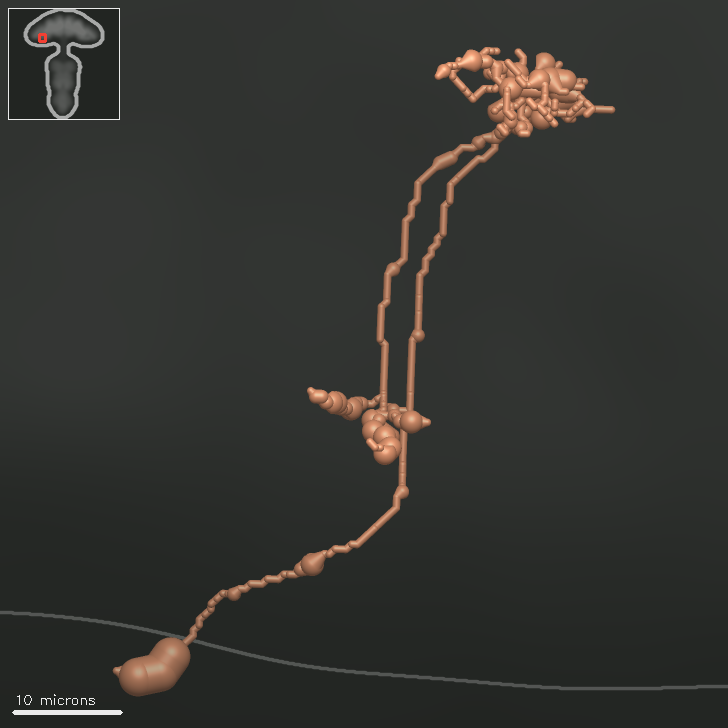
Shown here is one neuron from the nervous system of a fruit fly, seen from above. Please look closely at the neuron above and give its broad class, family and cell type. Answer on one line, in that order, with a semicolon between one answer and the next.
optic-lobe intrinsic neuron; T; T5d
